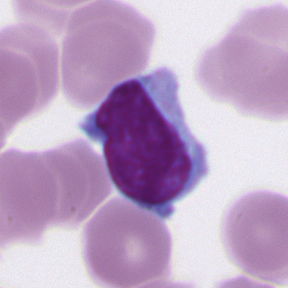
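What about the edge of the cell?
Small pointed tags of cytoplasm jut out at its left side and at the bottom.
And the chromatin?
Dense and dark purple, with only faint lighter mottling.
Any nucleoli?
I see none.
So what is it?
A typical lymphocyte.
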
